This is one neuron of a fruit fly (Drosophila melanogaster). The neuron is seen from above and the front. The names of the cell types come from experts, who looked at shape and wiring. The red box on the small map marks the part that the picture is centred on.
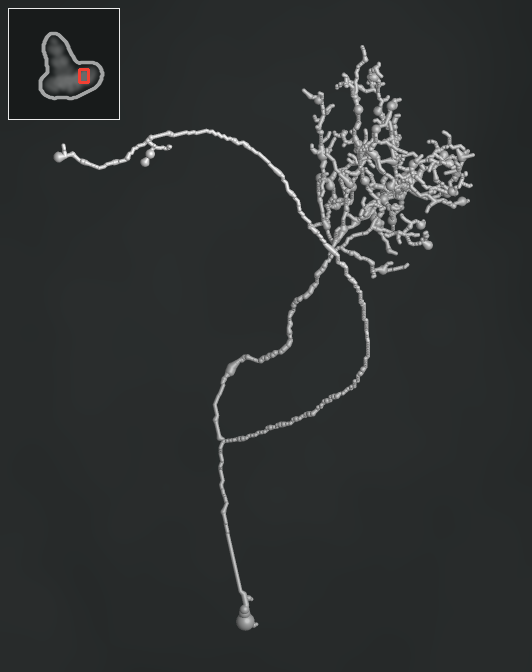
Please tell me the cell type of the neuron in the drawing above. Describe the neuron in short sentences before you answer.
The cell body is at the bottom of the picture. Dozens of branch ends can be seen. This is a visual projection neuron. It is of cell type LC20b.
